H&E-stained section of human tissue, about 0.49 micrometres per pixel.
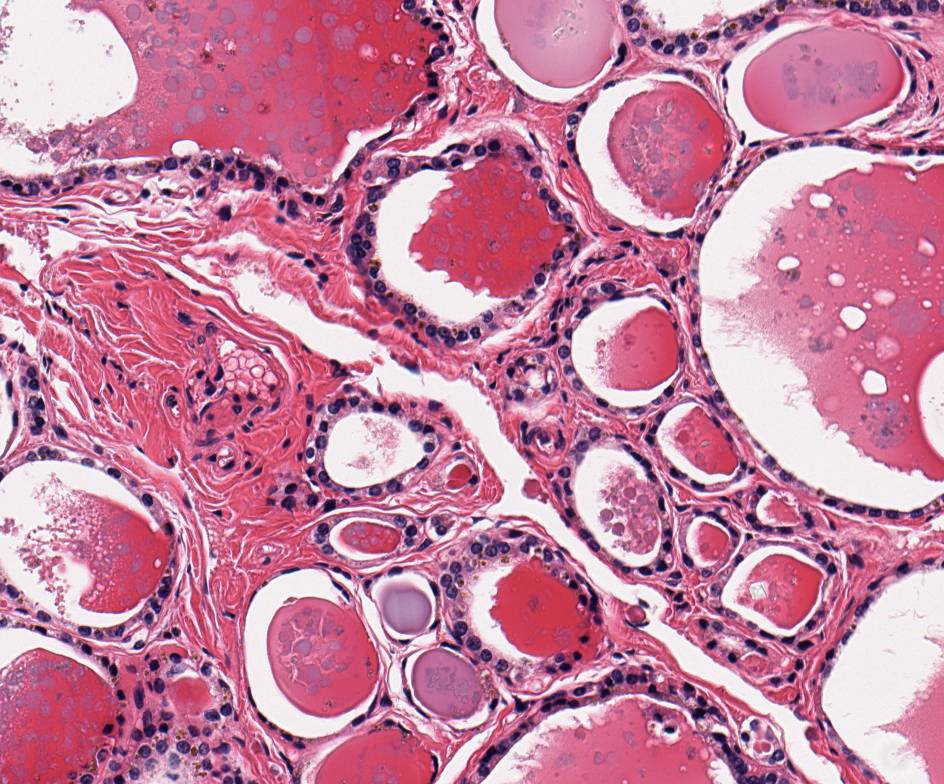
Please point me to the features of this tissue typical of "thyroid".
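Closely set round to oval follicles of widely varying size, largest at the right and top edges, fit the thyroid.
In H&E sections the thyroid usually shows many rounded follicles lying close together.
Each has one layer of flat to low cuboidal cells with small dark round nuclei.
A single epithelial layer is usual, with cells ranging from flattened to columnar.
Otherwise I see white crescent gaps where luminal material has shrunk from the lining in many follicles, and small clear round vacuoles in the large right-edge follicle's pink material.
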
